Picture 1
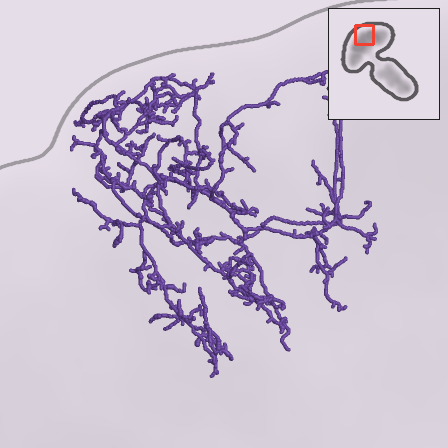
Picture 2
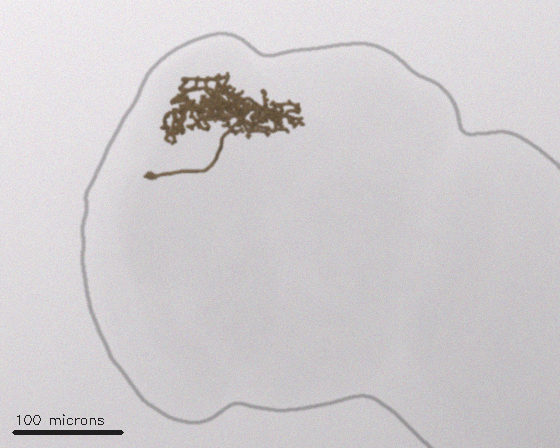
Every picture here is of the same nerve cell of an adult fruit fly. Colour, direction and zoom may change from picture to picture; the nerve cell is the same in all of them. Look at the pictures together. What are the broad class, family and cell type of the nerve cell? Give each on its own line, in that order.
central-brain intrinsic neuron
hemilineage VLPa1_medial
SMP160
